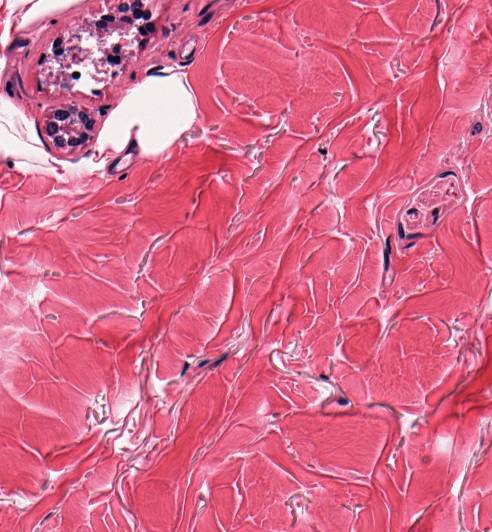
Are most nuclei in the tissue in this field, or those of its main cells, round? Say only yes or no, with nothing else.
No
